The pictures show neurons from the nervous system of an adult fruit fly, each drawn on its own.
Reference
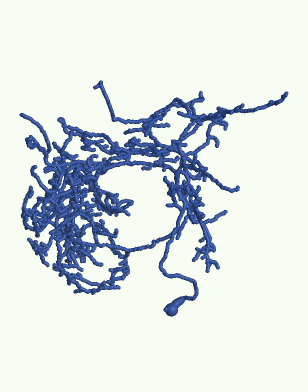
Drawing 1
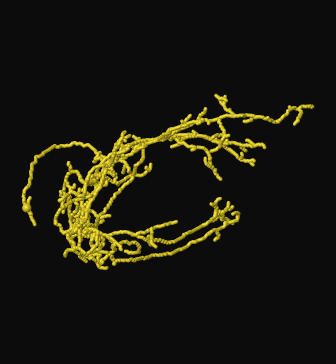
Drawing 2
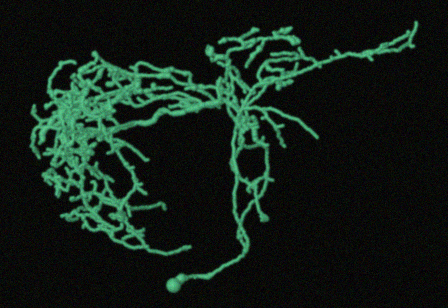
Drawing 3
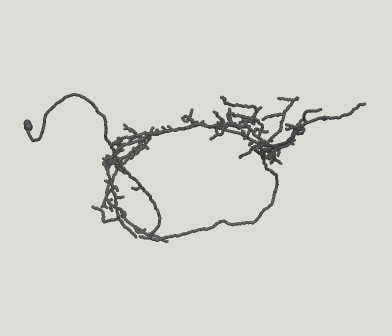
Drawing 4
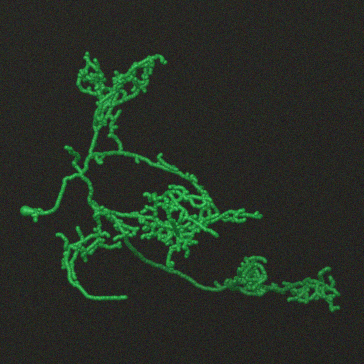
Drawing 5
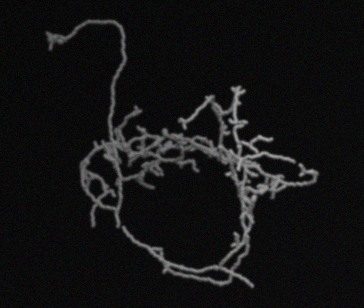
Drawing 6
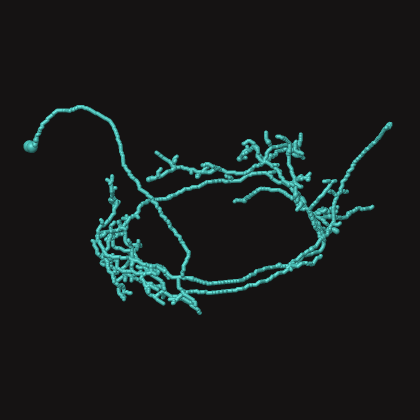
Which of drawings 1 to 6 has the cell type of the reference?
2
